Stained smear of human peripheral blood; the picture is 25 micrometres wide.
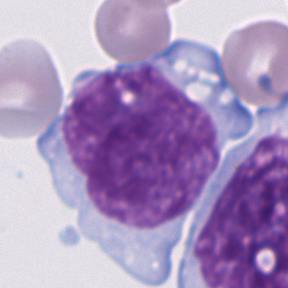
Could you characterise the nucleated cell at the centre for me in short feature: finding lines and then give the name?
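Granules: none that I can see in the cytoplasm
Outline: irregular, with blunt rounded bulges
Vacuoles: a few, small and clear, upper right of the nucleus
Nucleus: toward the upper left, more cytoplasm below and to the right
Name: myeloblast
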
